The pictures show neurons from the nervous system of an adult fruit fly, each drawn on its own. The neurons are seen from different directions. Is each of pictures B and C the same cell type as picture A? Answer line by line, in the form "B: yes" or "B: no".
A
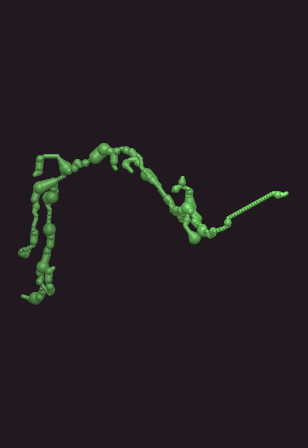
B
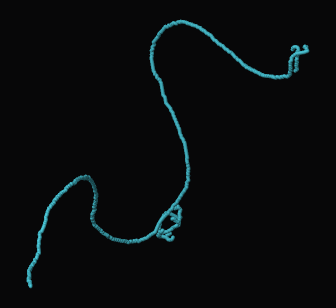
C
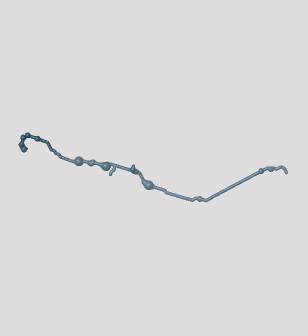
B: no
C: yes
